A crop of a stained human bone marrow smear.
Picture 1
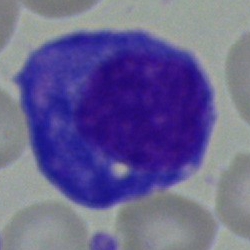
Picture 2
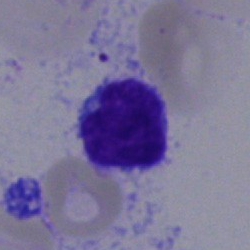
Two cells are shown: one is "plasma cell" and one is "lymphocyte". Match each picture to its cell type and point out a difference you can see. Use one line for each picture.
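Picture 1 is a plasma cell. The cytoplasm is abundant and stains a deep blue.
Picture 2 is a lymphocyte. Only a scant sliver of pale blue cytoplasm shows, at the upper left edge.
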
